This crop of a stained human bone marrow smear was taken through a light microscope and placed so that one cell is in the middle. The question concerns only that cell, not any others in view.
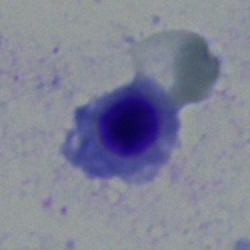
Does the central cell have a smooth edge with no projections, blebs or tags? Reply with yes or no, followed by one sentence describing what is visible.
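No. The cell's outline is irregular and ragged, with small bumps along its edge.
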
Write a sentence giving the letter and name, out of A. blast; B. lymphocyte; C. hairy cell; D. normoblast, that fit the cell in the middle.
Option D is the correct option, with the middle cell being a normoblast.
